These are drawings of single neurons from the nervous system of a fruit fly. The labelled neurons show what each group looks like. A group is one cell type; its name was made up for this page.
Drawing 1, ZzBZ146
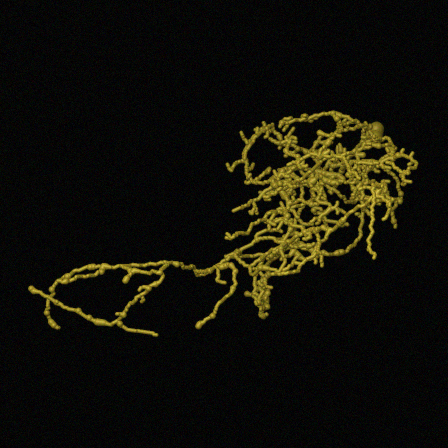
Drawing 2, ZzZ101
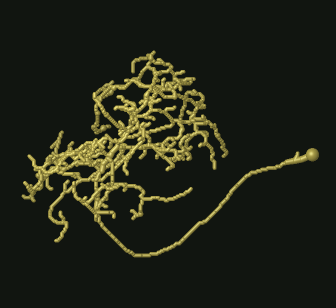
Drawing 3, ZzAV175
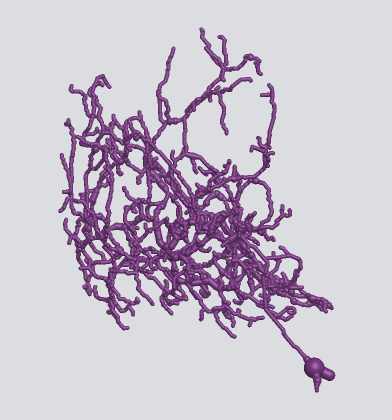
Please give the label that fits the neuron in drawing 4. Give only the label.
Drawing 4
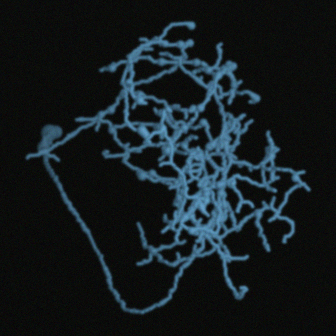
ZzZ101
